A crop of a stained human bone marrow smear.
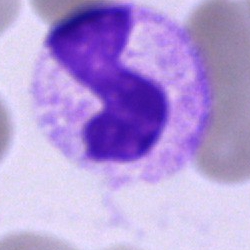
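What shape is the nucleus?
A single thick curved band, bent into an S shape.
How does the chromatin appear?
Dense and dark purple throughout the nucleus.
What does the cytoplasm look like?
It is plentiful and pale lilac, with fine lilac granules scattered through it.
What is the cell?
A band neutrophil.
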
